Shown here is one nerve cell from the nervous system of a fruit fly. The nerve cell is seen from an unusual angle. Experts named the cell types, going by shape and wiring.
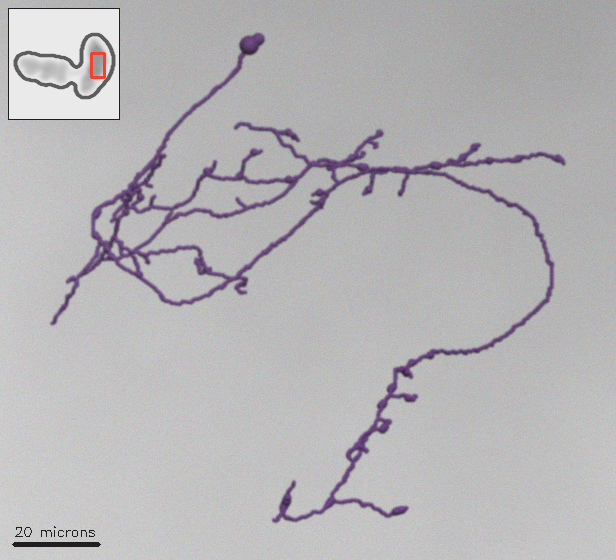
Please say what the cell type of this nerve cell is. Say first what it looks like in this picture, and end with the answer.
It is in the brain and does not reach the nerve cord. The cell body is at the top of the picture. Dozens of branch ends can be seen. It is a central-brain intrinsic neuron. Its cell type is CB2123.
